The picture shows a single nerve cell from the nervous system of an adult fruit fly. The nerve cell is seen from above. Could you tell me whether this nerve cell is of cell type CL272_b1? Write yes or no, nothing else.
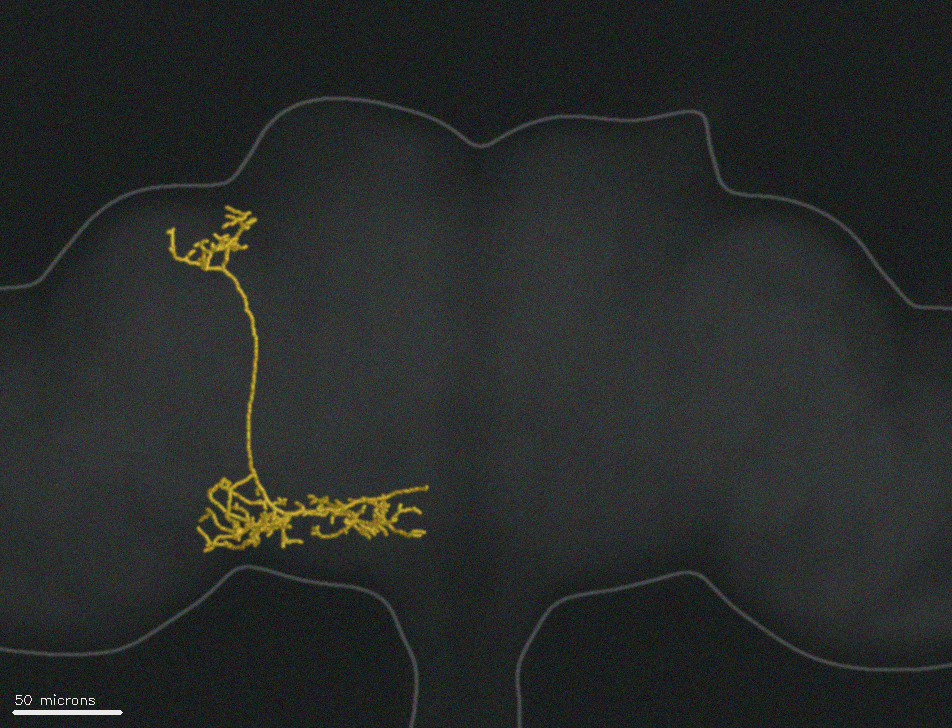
no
